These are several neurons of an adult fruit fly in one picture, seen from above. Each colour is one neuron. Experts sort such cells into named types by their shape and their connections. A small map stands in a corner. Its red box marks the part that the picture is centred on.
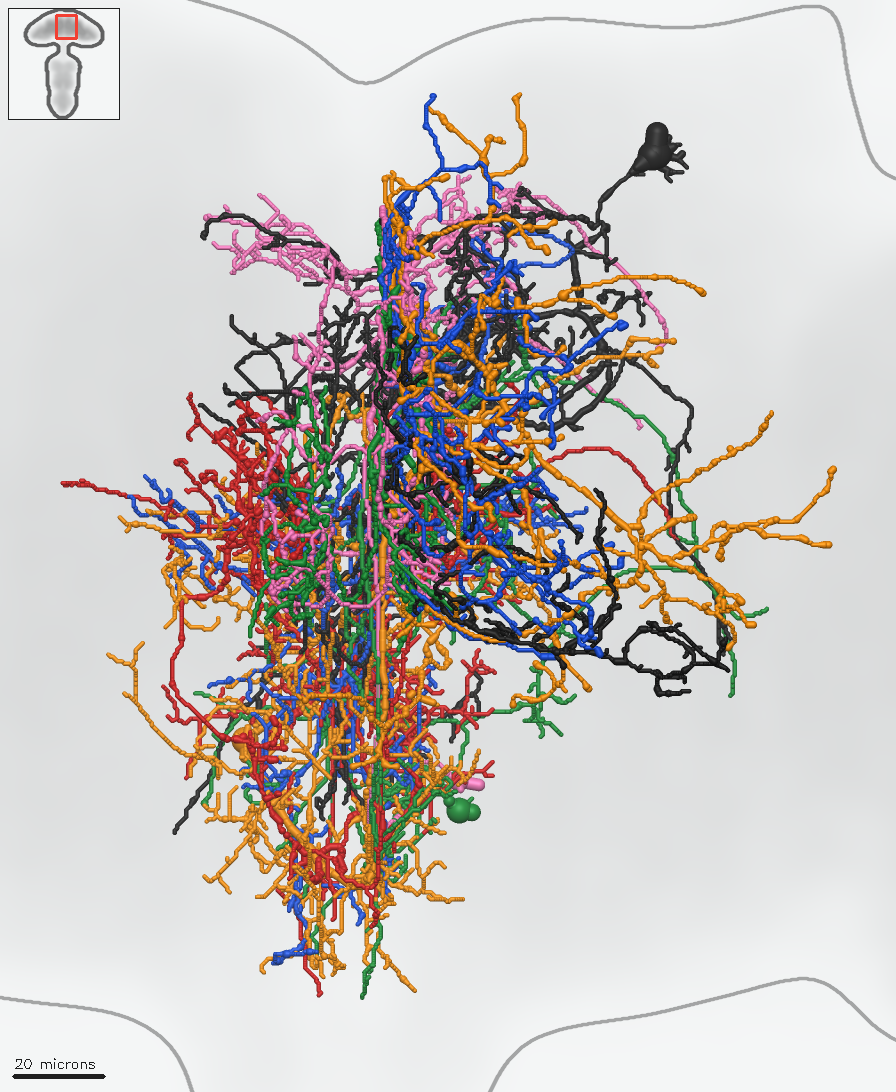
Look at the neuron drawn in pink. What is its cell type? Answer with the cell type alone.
SMP745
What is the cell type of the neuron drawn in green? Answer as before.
GNG101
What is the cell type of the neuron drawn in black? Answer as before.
GNG484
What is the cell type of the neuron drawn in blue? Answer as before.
GNG324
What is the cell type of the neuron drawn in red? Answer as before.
GNG495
